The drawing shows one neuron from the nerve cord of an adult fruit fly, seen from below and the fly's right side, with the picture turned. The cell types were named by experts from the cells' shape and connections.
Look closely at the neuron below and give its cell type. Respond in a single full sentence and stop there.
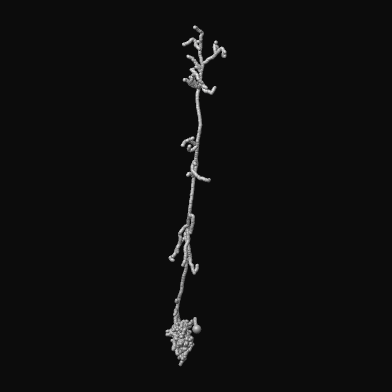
Under cell type classification, the neuron is INXXX126.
